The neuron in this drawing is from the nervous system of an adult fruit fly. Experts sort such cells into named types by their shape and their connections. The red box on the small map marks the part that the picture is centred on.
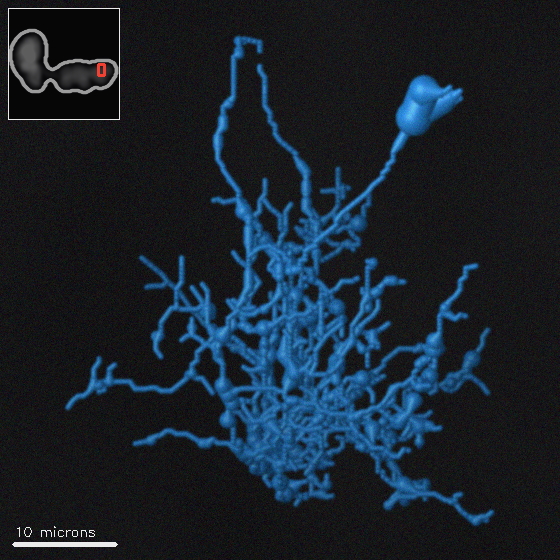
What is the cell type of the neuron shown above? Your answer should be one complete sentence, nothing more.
The type of this neuron is the cell type INXXX429.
